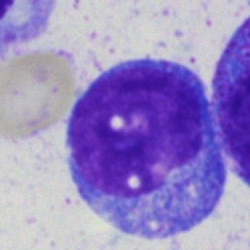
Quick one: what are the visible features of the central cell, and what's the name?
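Looking at the chromatin first, it's finely granular and dark purple. The cytoplasm is deep blue and sits as a crescent, mostly below the nucleus. Over the nucleus lie two small, sharply outlined white round spots. Below the nucleus, a few small pale spots are scattered through the blue cytoplasm. Putting that together, this is a blast.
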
